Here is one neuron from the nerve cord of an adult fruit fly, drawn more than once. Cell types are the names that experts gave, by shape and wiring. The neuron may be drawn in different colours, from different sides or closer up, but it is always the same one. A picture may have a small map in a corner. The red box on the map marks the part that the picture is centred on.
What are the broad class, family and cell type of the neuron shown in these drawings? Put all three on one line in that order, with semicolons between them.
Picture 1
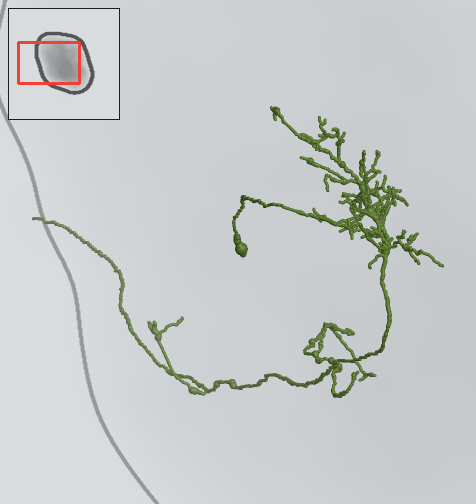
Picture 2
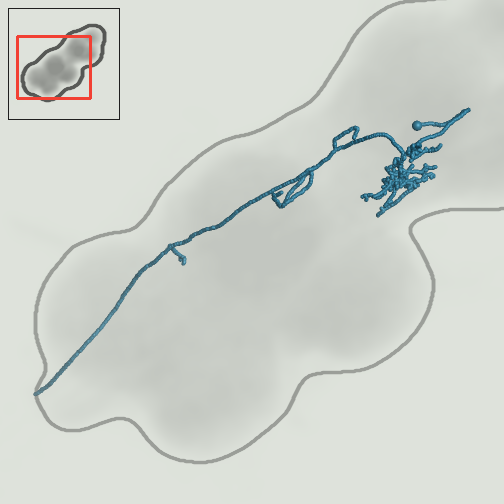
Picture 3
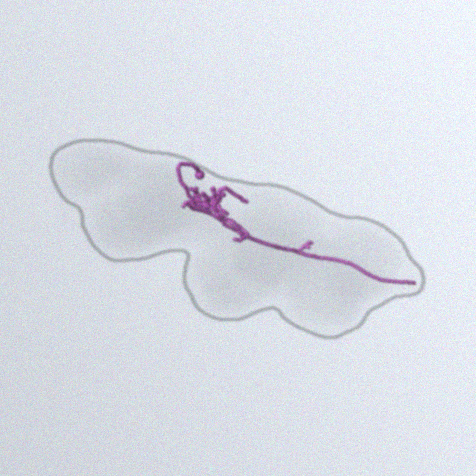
ascending neuron; hemilineage 19B; AN19B093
